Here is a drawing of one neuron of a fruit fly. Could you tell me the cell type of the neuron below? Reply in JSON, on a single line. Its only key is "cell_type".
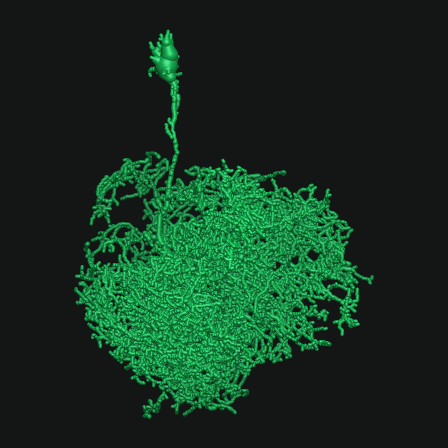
{"cell_type": "AVLP080"}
